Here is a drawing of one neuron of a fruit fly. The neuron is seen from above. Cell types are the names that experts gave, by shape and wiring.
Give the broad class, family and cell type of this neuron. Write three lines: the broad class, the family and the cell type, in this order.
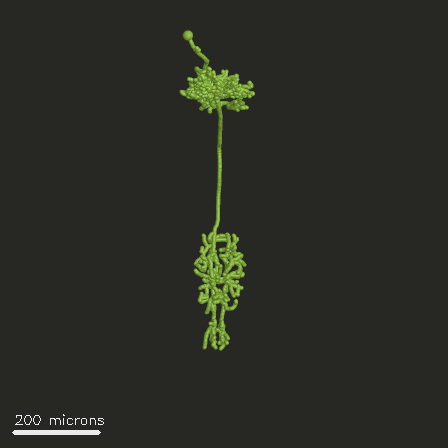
descending neuron
hemilineage WEDd1
DNae009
